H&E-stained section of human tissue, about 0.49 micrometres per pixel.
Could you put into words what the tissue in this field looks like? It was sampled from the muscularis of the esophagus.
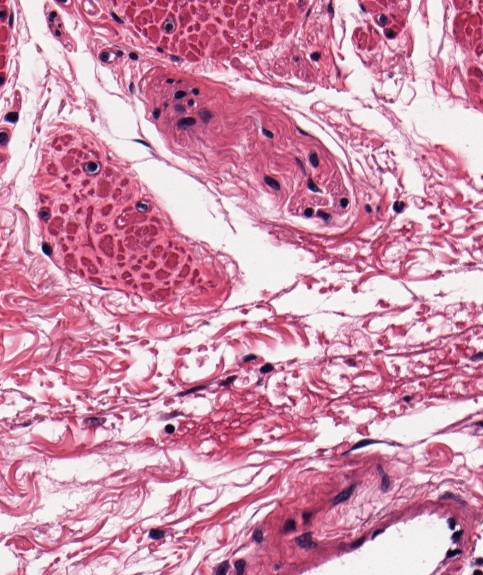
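Looking at the upper half first, I find several rounded bundles of pink tissue; the lower half is loose connective tissue. The upper-left bundle, cut across, has a fine honeycomb of small pale spaces within pink tissue. Below, wavy pink collagen fibres lie loosely, with wide clear gaps and few nuclei. I see no fat cells anywhere.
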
